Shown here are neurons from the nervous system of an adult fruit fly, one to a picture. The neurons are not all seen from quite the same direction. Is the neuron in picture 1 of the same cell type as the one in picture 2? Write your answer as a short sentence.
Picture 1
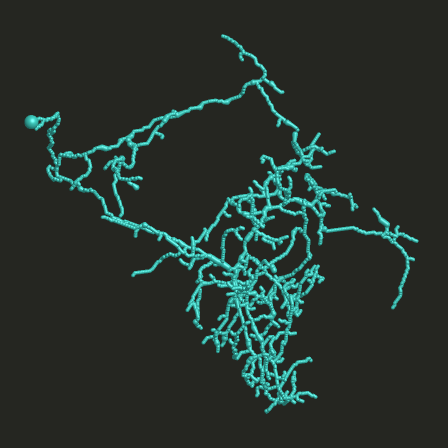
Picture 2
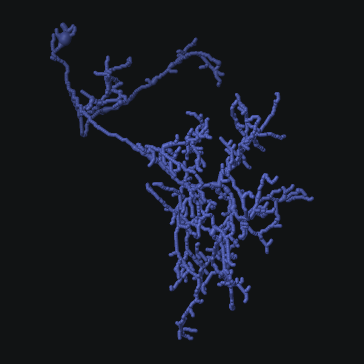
They are of the same cell type.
